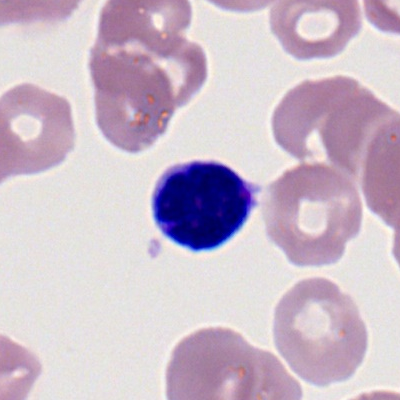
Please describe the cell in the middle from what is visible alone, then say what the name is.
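Nucleus occupies almost the whole cell. Chromatin dense, dark blue-purple throughout. Cytoplasm scant, a thin rim at most. Small pale purple tag projecting from right edge. Cell: lymphocyte.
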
